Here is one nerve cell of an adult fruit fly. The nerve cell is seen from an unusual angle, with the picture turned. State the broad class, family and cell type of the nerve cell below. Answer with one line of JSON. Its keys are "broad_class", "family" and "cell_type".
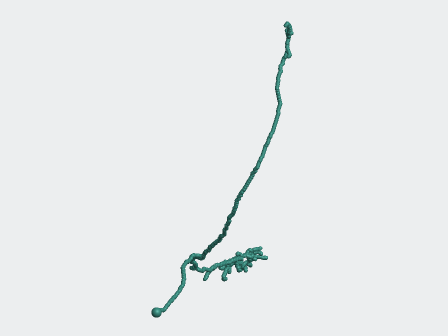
{"broad_class": "visual projection neuron", "family": "hemilineage VPNd2", "cell_type": "LC10e"}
